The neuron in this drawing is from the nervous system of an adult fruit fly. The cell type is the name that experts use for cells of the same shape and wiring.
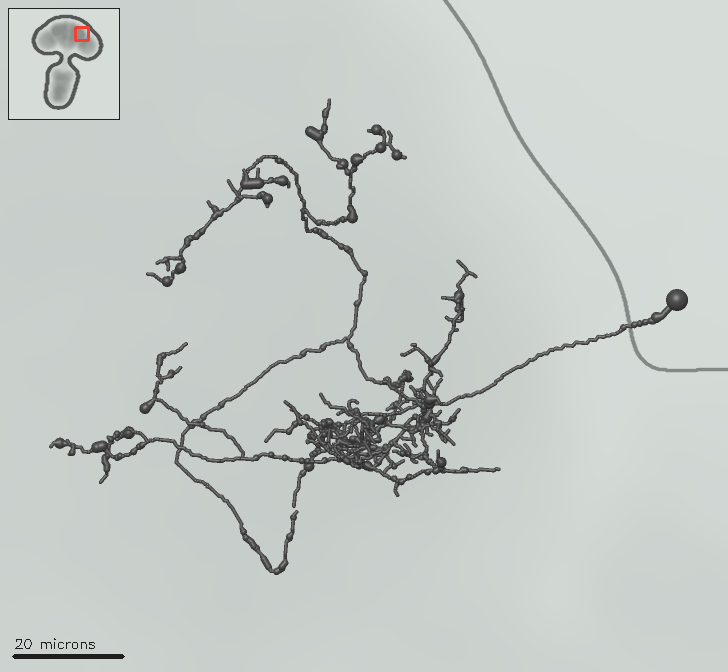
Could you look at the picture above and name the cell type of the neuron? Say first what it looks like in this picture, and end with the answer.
It lies in the brain. By the scale bar it is about 120 microns wide in this view. The picture shows dozens of branch ends. Its broad class is central-brain intrinsic neuron. It is of cell type LHAV2b8.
